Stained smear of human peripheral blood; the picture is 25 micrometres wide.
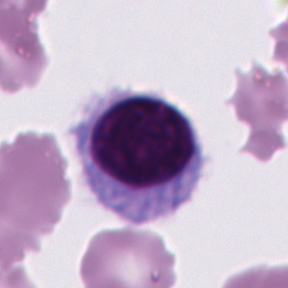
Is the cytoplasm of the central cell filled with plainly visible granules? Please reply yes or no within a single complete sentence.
No, this cell has a cytoplasm without visible granules.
